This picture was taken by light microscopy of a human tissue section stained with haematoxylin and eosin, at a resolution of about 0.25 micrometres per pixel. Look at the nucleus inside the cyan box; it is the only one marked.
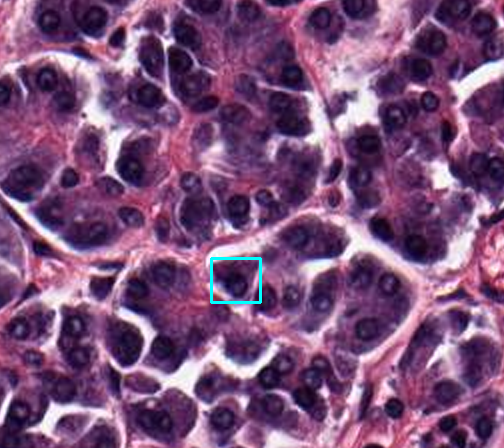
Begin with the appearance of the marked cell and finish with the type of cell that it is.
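The nucleus is round and dark purple, with a paler rim and a dark central dot, much like the neighbouring nuclei in size and appearance. The cell lies in a cluster of similar cells, bordered on one side by a clear white space where cells have separated. Type of cell: pancreatic acinar cell.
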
